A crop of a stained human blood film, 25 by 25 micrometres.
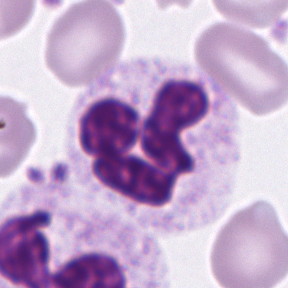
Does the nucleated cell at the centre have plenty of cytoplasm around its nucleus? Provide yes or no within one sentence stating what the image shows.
Yes, the nucleus is surrounded by plentiful cytoplasm.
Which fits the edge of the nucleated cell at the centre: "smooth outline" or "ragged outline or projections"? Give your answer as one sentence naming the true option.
Along its outline, the cell is smooth, with no projections.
